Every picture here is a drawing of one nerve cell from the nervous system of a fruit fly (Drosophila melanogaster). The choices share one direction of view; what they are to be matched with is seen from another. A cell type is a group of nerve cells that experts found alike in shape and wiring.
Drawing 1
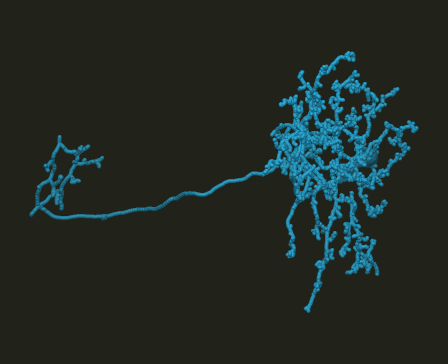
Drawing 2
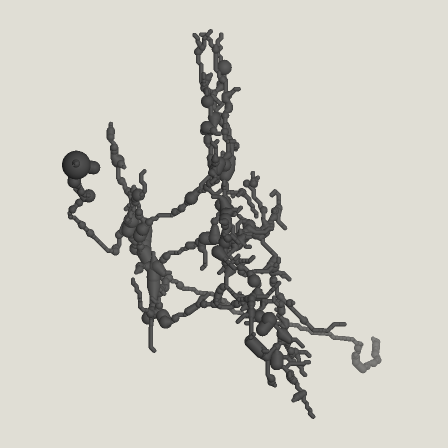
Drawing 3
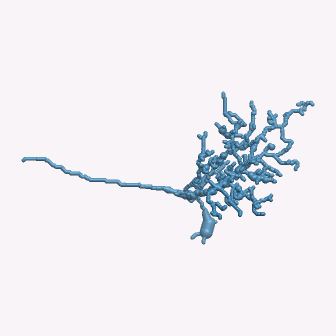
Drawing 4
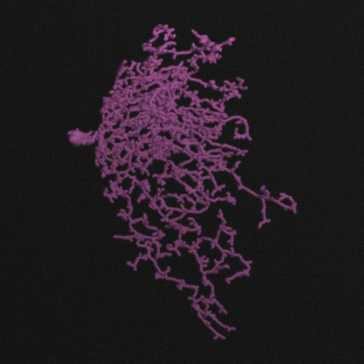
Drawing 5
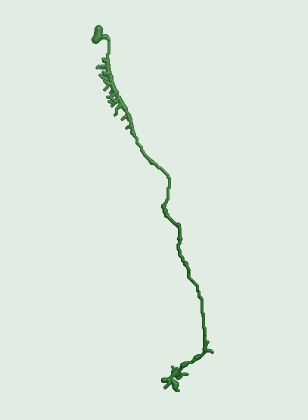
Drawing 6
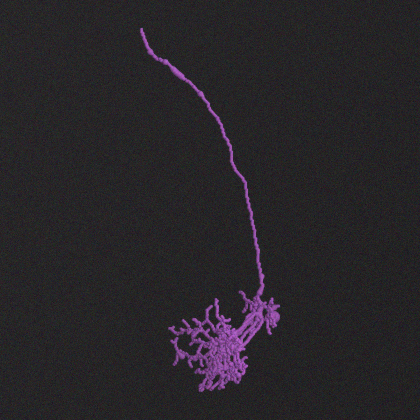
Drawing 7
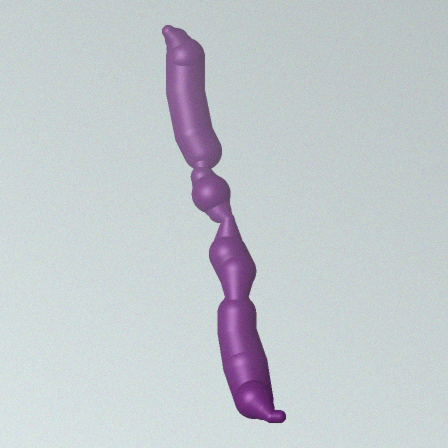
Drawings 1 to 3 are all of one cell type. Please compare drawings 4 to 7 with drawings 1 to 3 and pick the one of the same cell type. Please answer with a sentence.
Drawing 6 shows a nerve cell of the same cell type.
